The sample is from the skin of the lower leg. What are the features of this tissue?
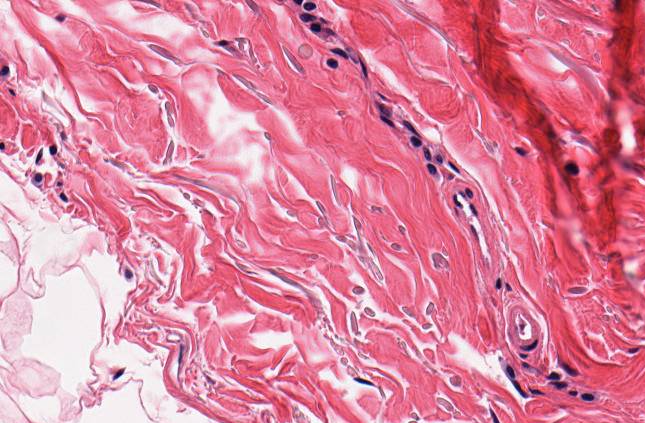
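Wavy pink collagen bundles occupy most of the field, running diagonally from upper left to lower right. Between them lie sparse fibroblast nuclei, thin, dark and elongated. A band stained deeper red than the rest runs along the upper right edge. Toward the lower left edge, the tissue turns pale and loose, with empty spaces.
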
